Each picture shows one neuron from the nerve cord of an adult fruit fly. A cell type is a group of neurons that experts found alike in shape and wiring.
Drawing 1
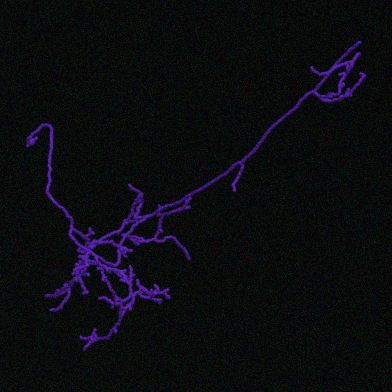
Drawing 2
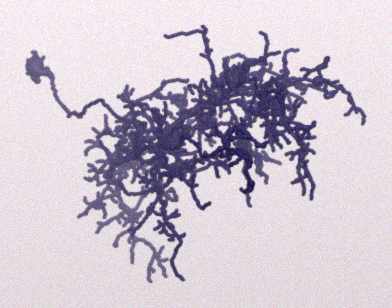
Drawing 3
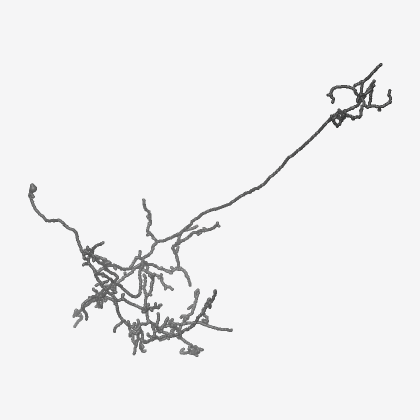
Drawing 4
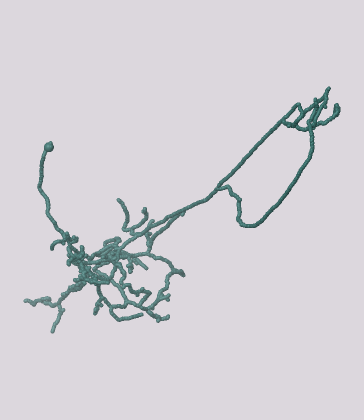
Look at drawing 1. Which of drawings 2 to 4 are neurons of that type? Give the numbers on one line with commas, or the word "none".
3, 4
